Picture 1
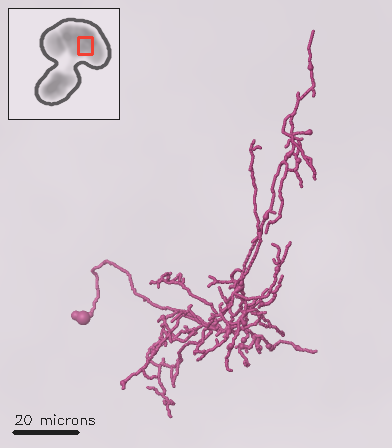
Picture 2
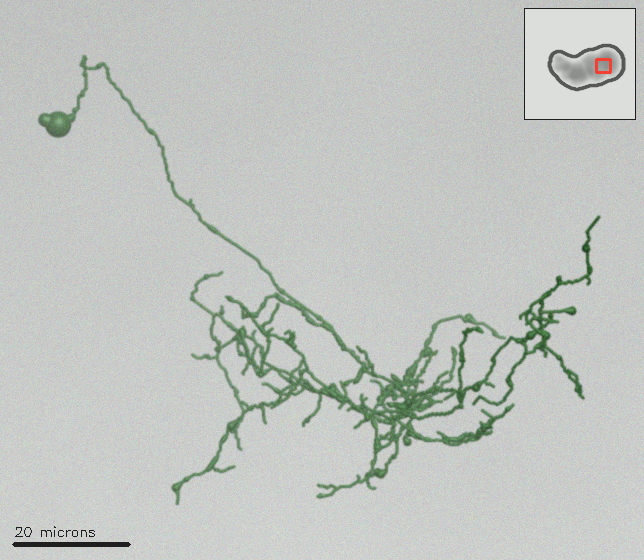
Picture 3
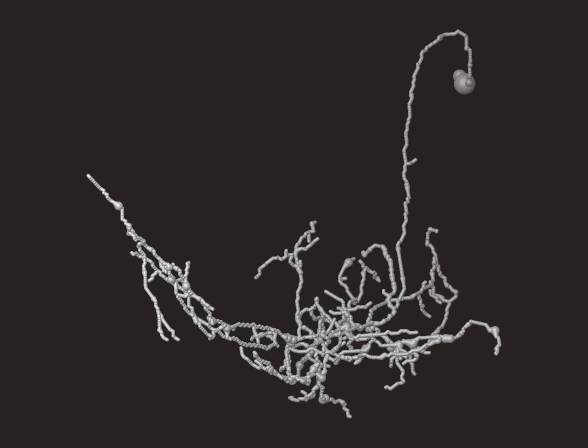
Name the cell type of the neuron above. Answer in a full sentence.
The cell type is CB1339.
